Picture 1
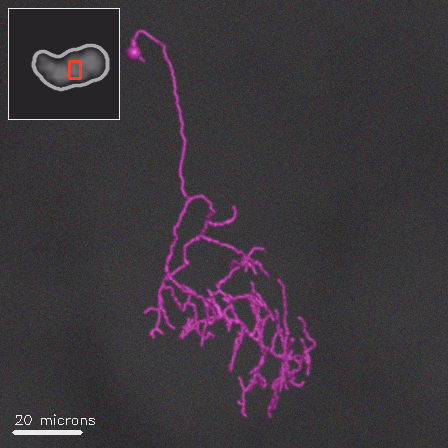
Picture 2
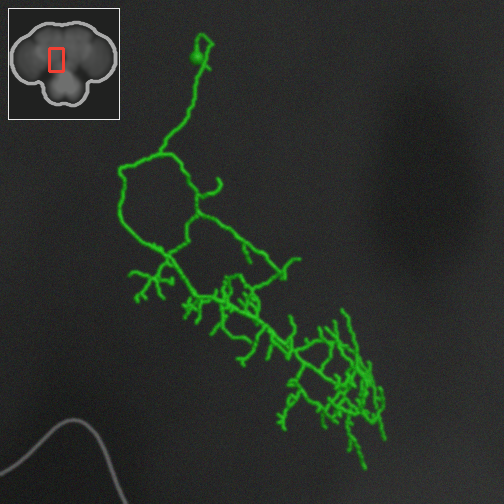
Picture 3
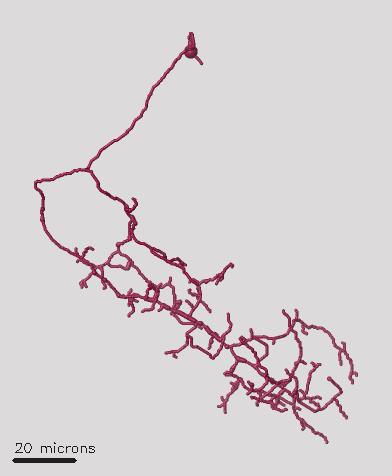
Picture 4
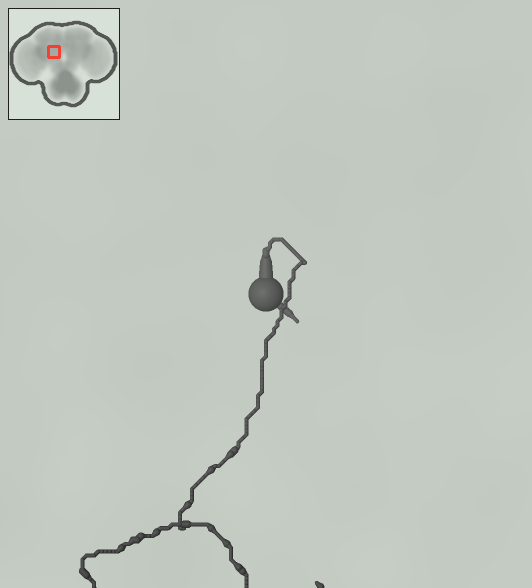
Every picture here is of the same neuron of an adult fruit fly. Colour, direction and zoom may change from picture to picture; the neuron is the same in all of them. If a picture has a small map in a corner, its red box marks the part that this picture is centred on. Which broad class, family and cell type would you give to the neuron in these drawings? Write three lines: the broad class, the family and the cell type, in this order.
central-brain intrinsic neuron
hemilineage DM5_ventral
CB3953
